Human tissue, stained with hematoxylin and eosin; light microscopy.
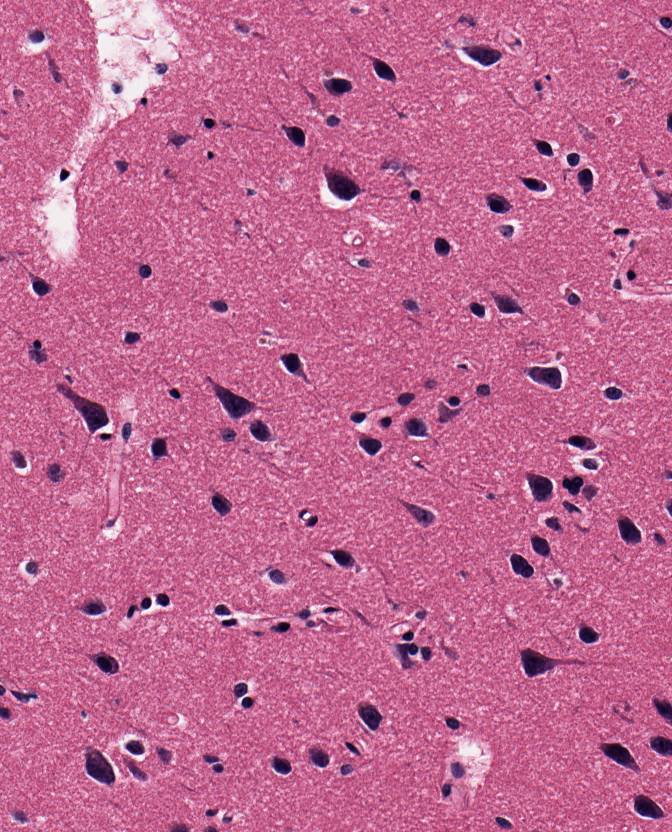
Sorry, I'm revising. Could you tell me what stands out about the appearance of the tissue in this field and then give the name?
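Look first at the background: a uniform, finely granular pink, with separate cells scattered through it and no epithelium or glands. Among the larger cells, several are triangular neurons tapering into one thick process; one sits at the left middle. Between them lie small round dark nuclei without visible cytoplasm, at times clustered beside the larger cells. No fat cells appear anywhere. This is cerebral cortex.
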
